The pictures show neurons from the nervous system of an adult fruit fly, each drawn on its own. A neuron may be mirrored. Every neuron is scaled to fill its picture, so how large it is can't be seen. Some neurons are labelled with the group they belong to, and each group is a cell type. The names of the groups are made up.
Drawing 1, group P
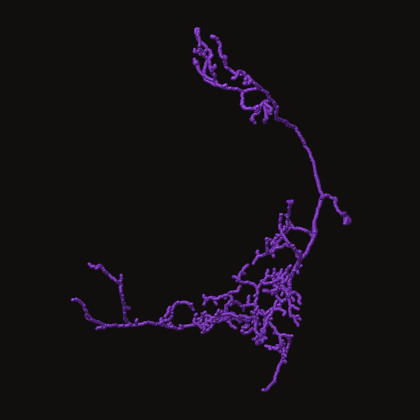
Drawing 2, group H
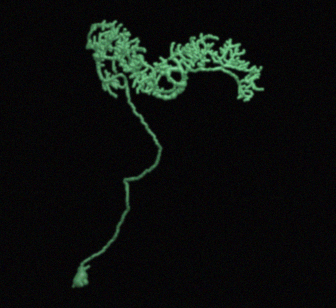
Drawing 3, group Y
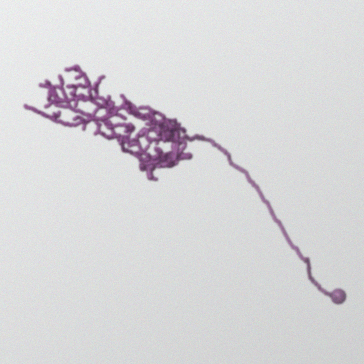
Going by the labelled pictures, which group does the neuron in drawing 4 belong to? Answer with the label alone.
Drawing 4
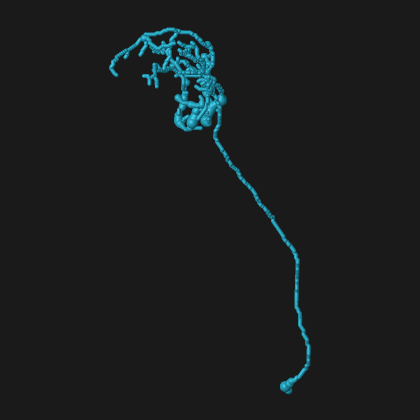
group Y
